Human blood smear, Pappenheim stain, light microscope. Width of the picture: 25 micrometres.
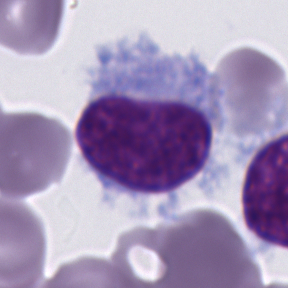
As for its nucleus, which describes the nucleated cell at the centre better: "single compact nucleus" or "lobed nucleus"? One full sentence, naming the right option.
There is one compact round, oval or kidney-shaped nucleus in this cell.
